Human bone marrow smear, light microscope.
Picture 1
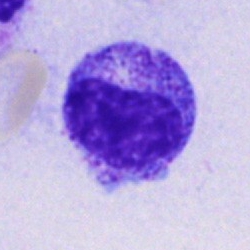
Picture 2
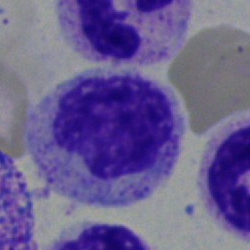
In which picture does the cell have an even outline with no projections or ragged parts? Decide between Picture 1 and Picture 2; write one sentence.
A smooth outline is found on the cell in picture 2.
